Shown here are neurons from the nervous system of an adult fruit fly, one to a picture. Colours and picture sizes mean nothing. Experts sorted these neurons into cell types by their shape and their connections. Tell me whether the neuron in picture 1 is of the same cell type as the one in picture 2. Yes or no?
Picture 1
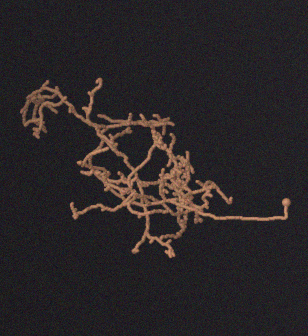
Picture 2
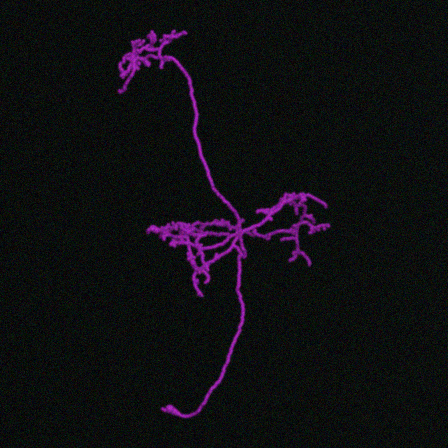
no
